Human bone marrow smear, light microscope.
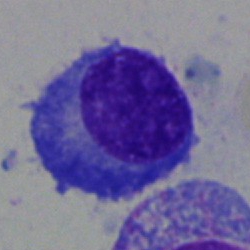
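Plasma cell, centre of a stained bone marrow smear. Small knob-like projections on the cell surface. Nucleus off-centre, pushed toward the upper right. Chromatin dense, dark purple, patchy. Cytoplasm deep blue.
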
